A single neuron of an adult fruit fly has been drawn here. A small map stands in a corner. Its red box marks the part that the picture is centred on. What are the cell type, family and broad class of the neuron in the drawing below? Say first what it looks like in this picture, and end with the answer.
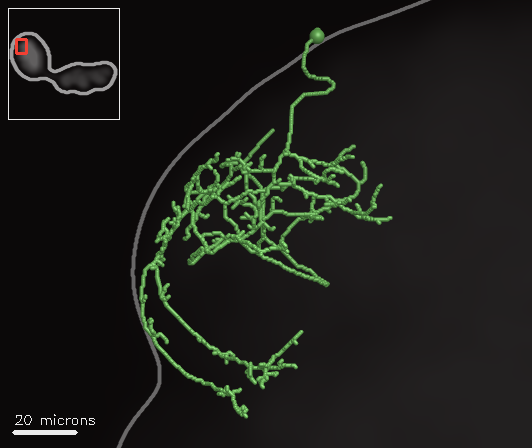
The cell body can be seen at the top of the picture. From top to bottom in the picture it spans about 130 microns. Dozens of branch ends can be seen. Its cell type is CRE034. Its family is hemilineage SMPad3. This is a central-brain intrinsic neuron.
